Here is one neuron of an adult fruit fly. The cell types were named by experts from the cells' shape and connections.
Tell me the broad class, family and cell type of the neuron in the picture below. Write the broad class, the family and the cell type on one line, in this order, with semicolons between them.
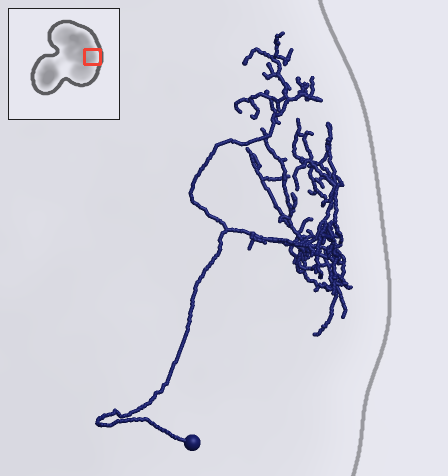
central-brain intrinsic neuron; hemilineage SLPal3_and_SLPal4_dorsal; CB4122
